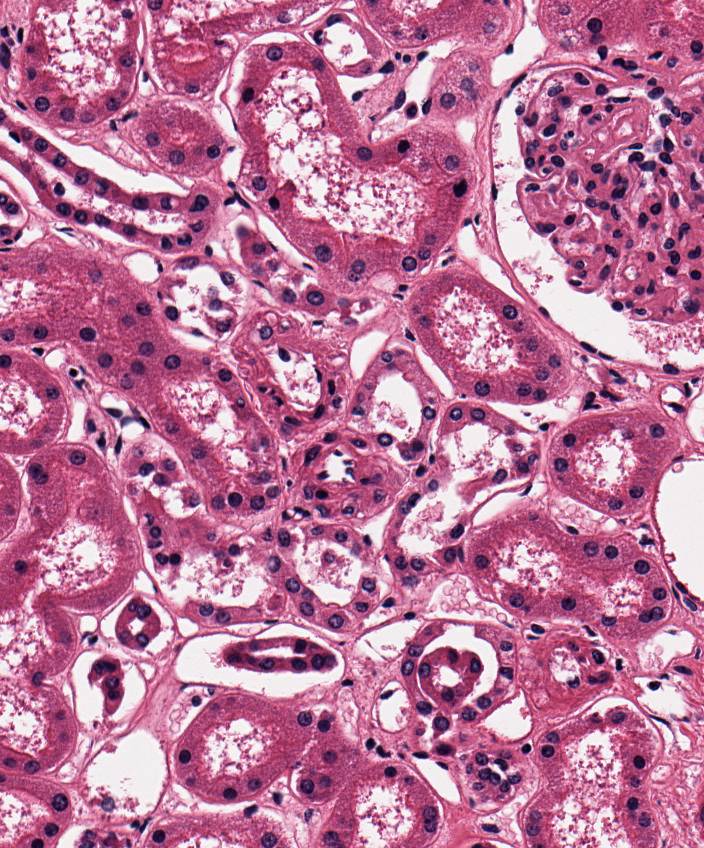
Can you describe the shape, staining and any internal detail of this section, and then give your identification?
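Closely packed tubules, in cross and oblique section, crowd the field with only thin stromal strands between. Among them, mainly centrally and lower down, are smaller tubules with paler cytoplasm, more crowded nuclei and cleaner open lumens. One glomerulus sits at the upper right edge. Last, small groups of pale red blood cells lie between tubules in the lower half. This is renal cortex.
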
